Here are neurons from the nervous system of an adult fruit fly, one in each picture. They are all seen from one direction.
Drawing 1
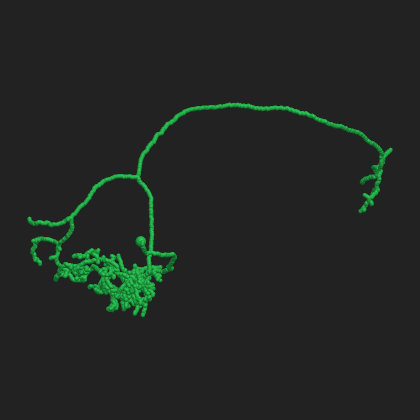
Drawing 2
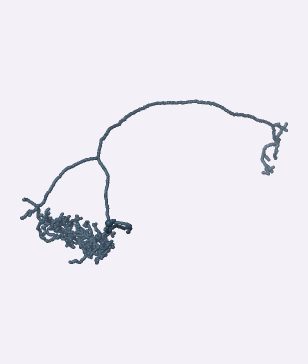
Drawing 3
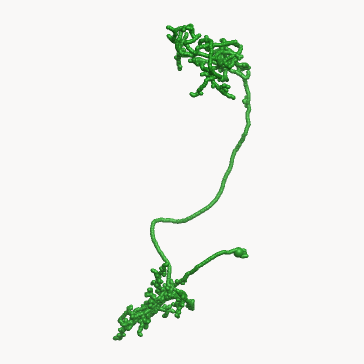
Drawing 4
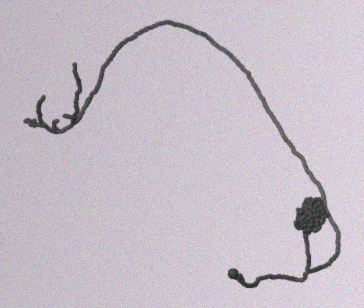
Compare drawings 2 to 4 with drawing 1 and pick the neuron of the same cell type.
2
